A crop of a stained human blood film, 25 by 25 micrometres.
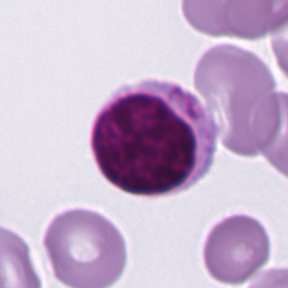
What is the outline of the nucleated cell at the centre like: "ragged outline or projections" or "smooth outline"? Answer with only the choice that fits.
Smooth outline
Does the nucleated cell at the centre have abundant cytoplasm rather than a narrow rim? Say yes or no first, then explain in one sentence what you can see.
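No. The cytoplasm forms a narrow pale bluish-lilac rim that is widest at the upper right.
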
